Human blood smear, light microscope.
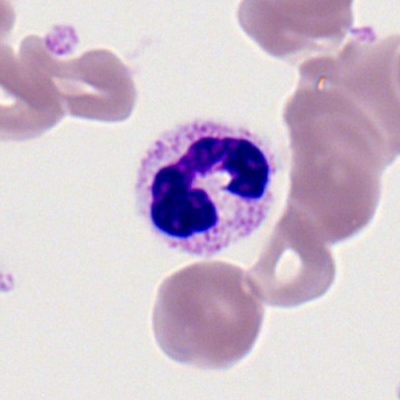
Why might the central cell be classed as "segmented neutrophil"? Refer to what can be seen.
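This cell is a segmented neutrophil.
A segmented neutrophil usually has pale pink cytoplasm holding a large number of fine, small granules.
That matches what is here: pale pinkish cytoplasm surrounds the nucleus on all sides, with fine lilac-pink granules scattered evenly through it. The outline of the cell is round and smooth, and the chromatin is dark purple and coarsely clumped.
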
